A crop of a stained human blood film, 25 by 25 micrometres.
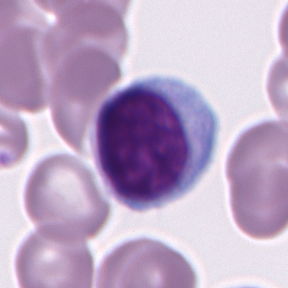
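Typical lymphocyte in a stained peripheral blood smear. The nucleus shows neither indentation nor lobes, and no distinct nucleoli are visible within it. Cytoplasm forms a crescent on the right side of the cell. No vacuoles are present in the cytoplasm.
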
